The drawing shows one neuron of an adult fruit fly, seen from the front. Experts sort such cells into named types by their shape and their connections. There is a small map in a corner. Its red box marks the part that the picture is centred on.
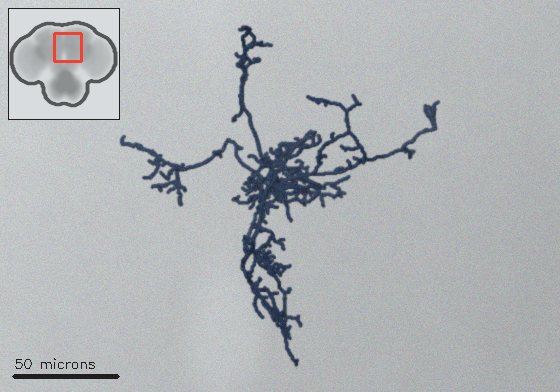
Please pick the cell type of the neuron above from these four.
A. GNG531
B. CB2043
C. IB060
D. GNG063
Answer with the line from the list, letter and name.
C. IB060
